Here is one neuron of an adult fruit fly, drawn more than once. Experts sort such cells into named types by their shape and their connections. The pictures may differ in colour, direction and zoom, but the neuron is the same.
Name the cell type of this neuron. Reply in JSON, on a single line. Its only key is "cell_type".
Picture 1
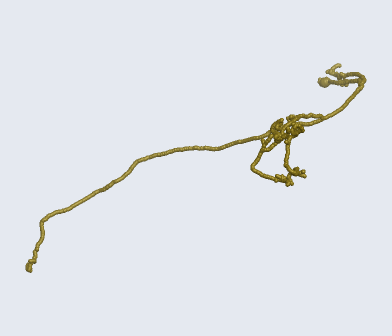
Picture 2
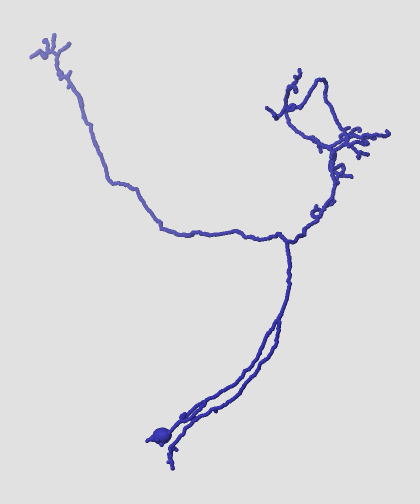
{"cell_type": "PI3"}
